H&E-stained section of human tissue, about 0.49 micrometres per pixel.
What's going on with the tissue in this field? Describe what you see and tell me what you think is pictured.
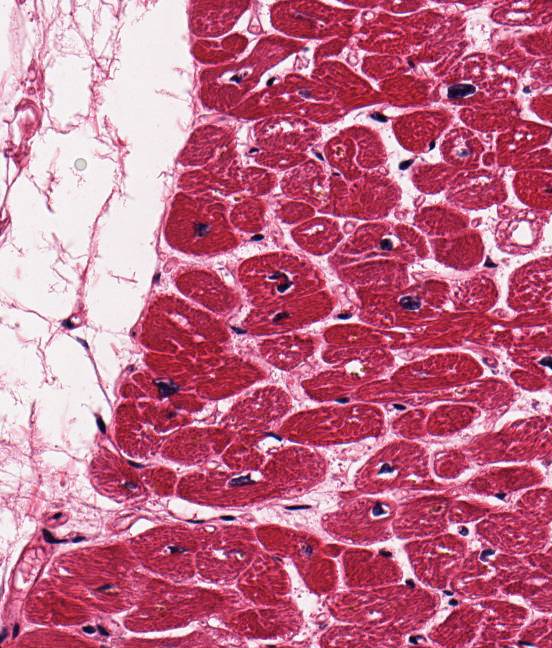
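I see deep red eosin staining in the muscle fibre cytoplasm. Many central nuclei, each surrounded by a small pale clear zone. Fibre profiles vary in size and shape, some irregular and branching-looking. Thin, delicate strands of pale connective tissue with small dark elongated nuclei run between fibres. So this is the left ventricle of the heart.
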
